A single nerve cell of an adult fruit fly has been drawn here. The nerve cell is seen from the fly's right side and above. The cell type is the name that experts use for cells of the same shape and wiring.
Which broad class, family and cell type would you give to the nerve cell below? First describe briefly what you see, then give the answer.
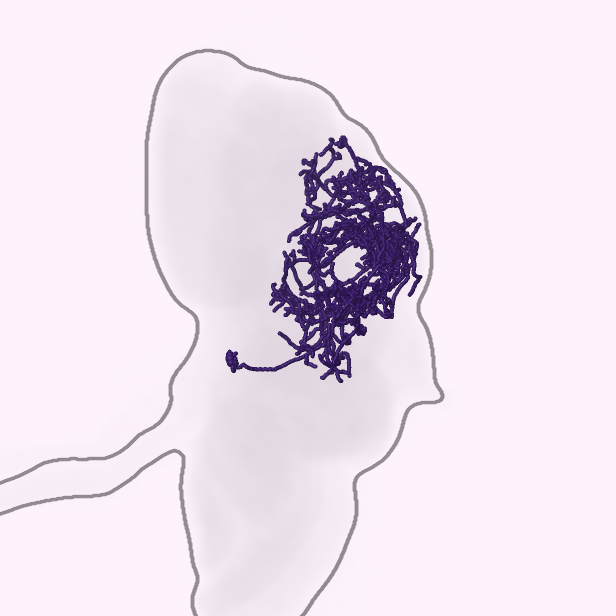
The cell body is in the middle of the picture. As drawn here it is taller than it is wide. It is a central-brain intrinsic neuron. Its family is hemilineage DL1_ventral. The cell type is SMP709m.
